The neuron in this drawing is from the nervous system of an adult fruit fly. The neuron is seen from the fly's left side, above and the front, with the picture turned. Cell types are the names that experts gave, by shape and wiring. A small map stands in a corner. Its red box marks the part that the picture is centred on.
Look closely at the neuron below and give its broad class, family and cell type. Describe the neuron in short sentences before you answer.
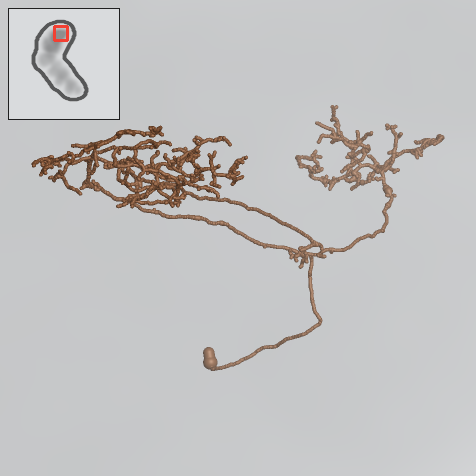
The cell body can be seen at the bottom of the picture. The picture shows dozens of branch ends. Its broad class is optic-lobe intrinsic neuron. The family is Y. The cell type is Y14.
